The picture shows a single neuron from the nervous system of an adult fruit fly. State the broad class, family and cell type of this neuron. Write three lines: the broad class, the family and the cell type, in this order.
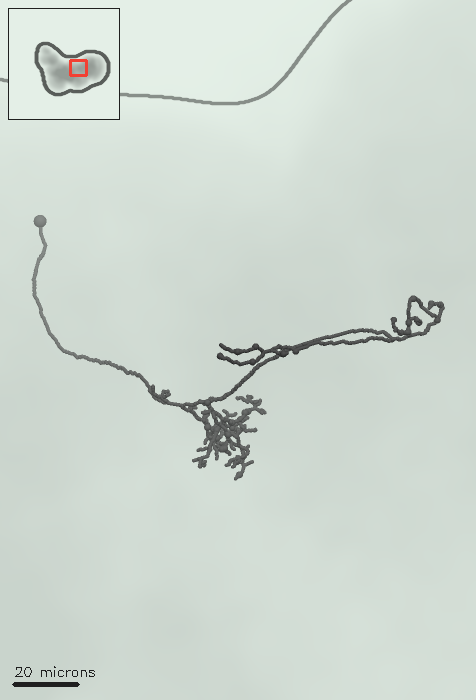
central-brain intrinsic neuron
class CX
FC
